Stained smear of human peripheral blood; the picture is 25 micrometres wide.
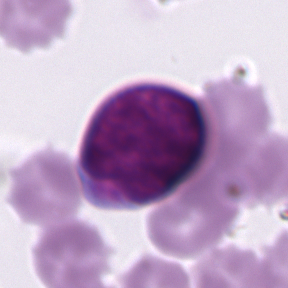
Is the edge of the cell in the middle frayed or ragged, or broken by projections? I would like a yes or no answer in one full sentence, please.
No, the outline of this cell is smooth and free of projections.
